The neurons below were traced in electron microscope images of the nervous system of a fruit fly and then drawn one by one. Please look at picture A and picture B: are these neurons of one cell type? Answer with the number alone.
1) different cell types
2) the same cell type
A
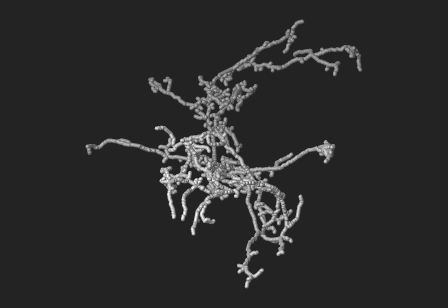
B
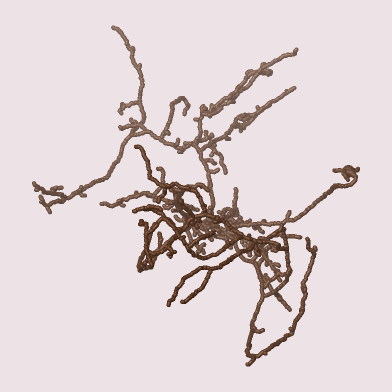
2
